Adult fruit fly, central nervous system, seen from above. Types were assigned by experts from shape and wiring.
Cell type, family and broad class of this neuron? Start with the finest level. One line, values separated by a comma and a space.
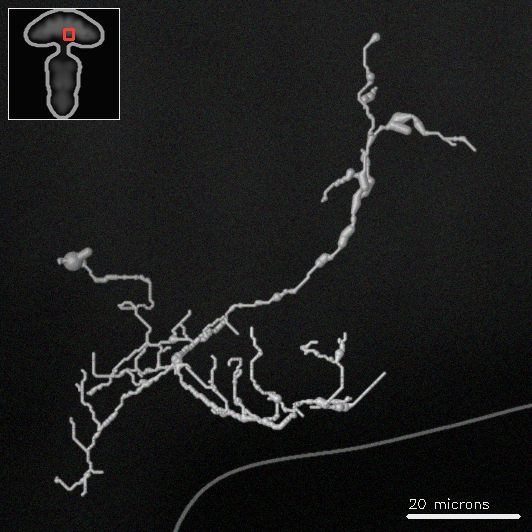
GNG329, hemilineage LB3, central-brain intrinsic neuron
